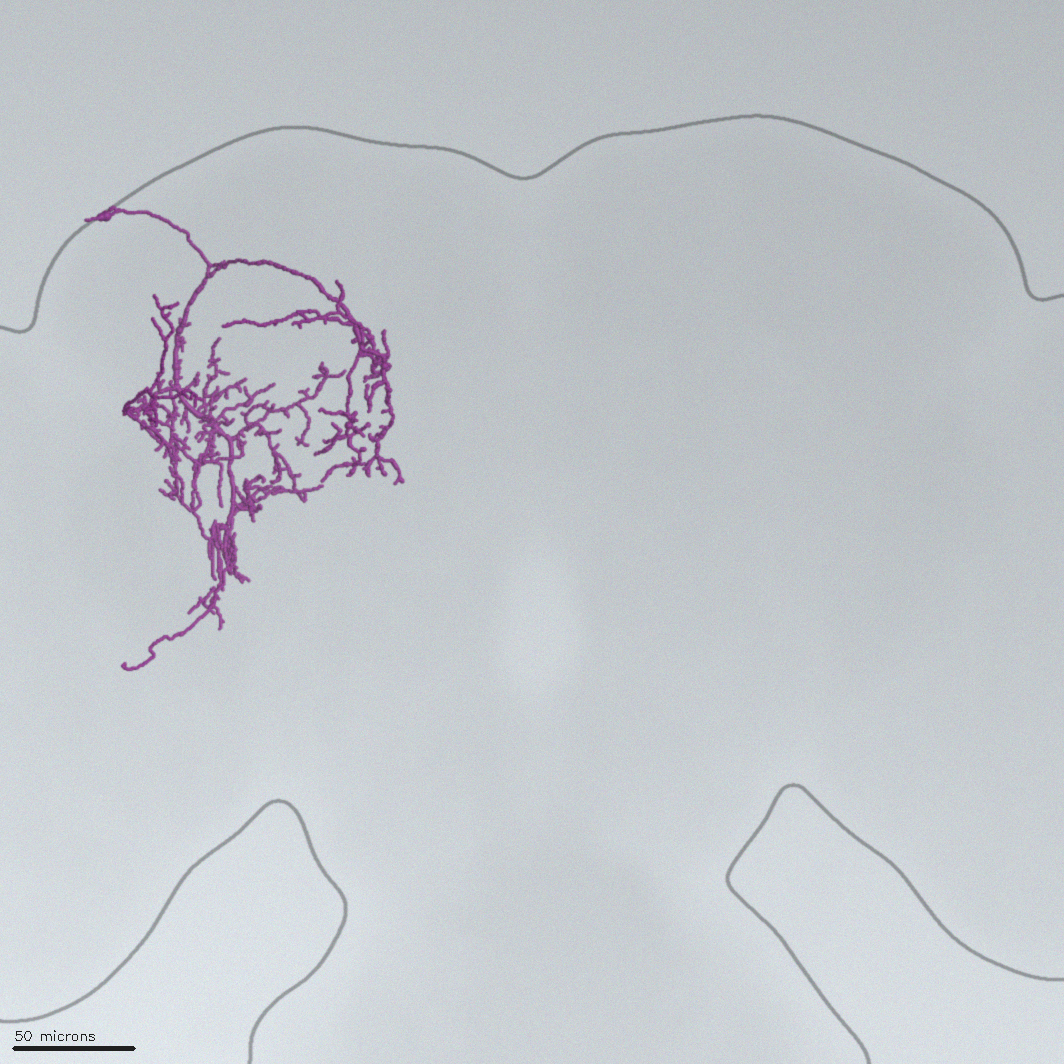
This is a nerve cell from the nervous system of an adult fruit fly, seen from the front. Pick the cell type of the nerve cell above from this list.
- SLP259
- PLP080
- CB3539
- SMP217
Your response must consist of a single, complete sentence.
The cell type this nerve cell represents is PLP080.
